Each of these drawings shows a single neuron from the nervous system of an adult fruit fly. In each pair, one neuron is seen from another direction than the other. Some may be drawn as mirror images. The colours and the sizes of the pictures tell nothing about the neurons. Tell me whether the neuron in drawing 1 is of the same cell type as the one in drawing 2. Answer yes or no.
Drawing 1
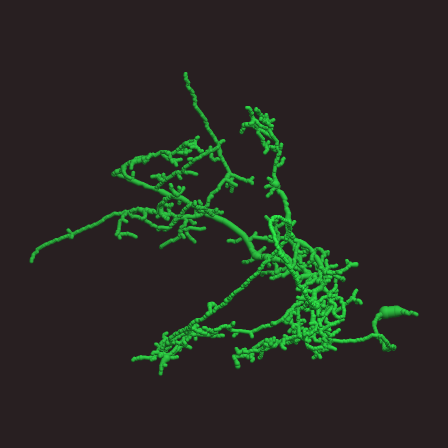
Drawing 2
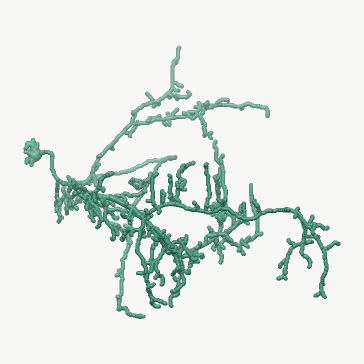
yes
